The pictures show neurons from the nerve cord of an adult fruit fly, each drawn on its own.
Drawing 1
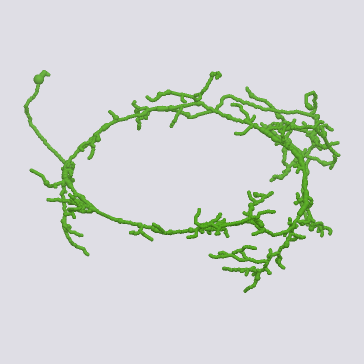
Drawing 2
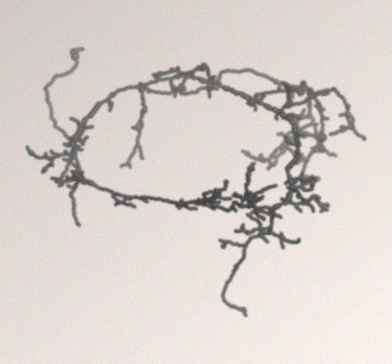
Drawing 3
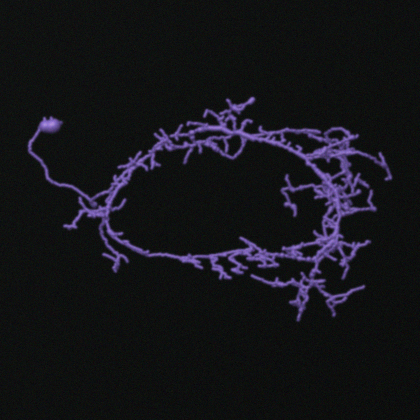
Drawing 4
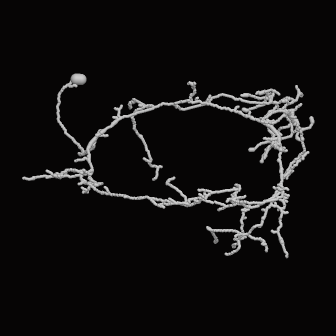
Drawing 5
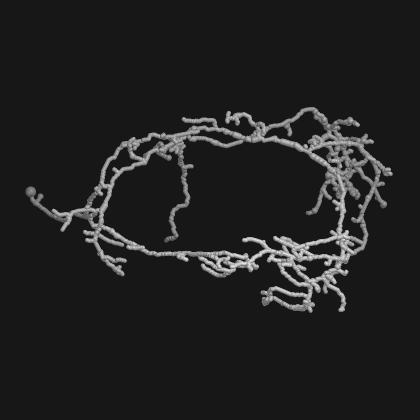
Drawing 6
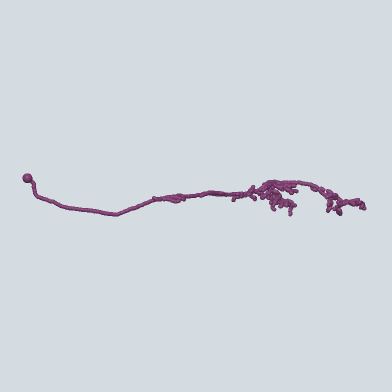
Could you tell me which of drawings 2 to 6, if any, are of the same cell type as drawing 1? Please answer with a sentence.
Drawing 2, drawing 3, drawing 4 and drawing 5 are of the same cell type.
